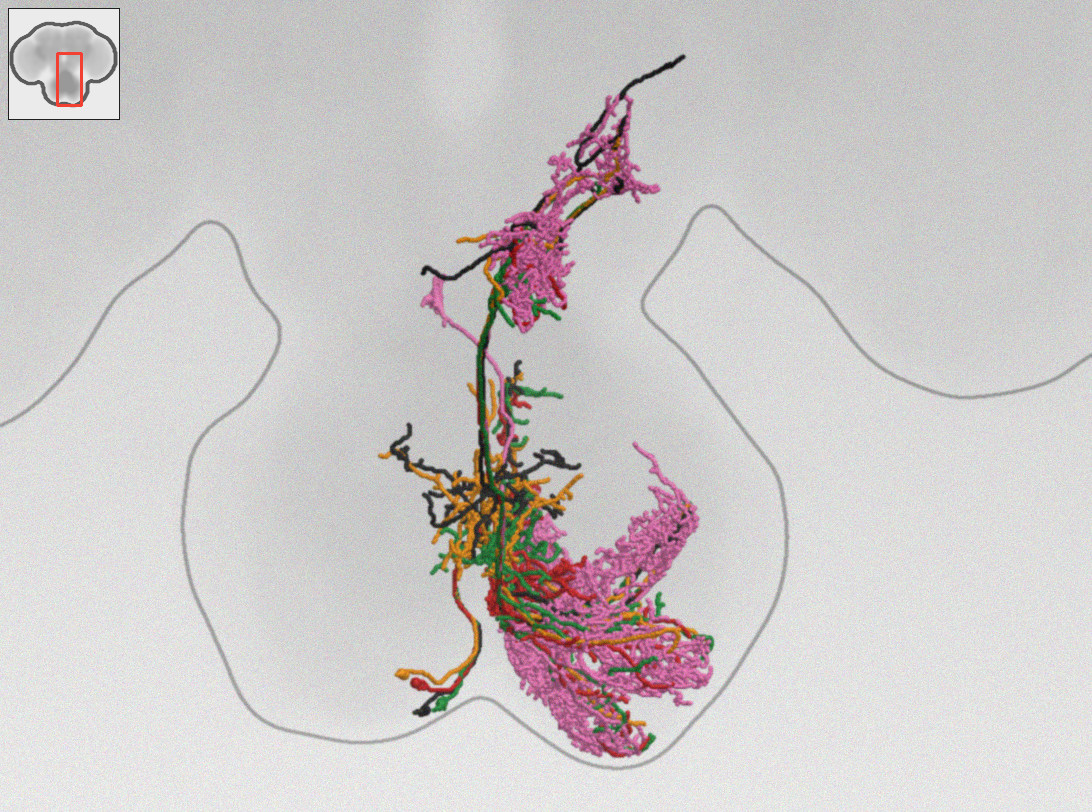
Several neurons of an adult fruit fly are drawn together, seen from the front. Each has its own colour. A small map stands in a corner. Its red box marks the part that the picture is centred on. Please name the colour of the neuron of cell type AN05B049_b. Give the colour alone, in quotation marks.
"green"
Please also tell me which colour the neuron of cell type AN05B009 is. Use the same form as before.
"pink"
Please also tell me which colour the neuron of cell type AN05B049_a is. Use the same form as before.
"orange"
